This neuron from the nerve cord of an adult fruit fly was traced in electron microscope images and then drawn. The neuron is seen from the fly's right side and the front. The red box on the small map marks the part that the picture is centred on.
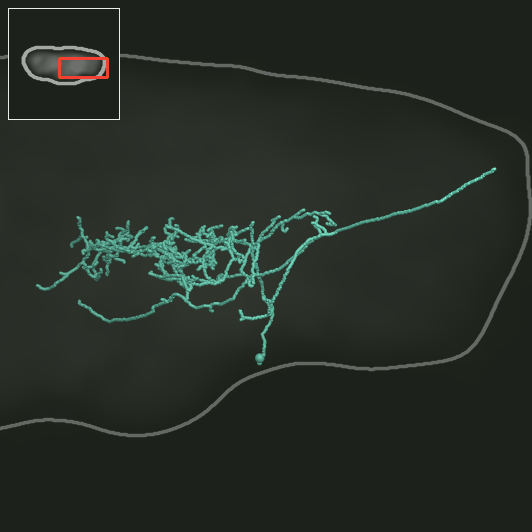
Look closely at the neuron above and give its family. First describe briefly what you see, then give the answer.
Dozens of branch ends can be seen. As drawn here it is wider than it is tall. This is an ascending neuron. Its family is hemilineage 05B.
